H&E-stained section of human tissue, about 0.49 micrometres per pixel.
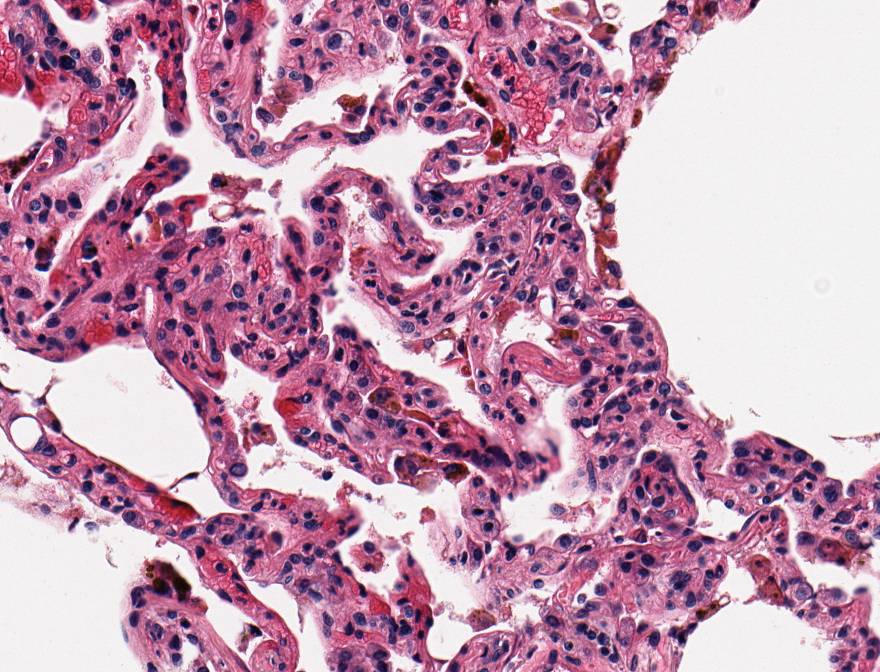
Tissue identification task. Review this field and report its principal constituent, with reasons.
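Alveolus fills this field. The spaces are mostly empty, holding a few loose cells and pale pink wisps.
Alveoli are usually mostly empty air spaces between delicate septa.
Plump cuboidal cells with round dark nuclei line the partitions.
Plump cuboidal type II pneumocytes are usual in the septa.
Cells with coarse golden-brown granular pigment are scattered along partitions and in the spaces.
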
